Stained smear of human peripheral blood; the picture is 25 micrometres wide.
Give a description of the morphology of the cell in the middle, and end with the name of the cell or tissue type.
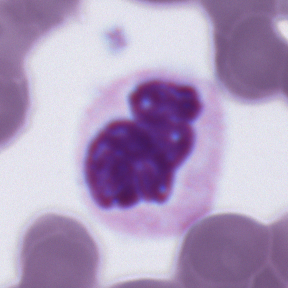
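This cell is round, with a smooth edge. Its chromatin is dark purple and coarsely clumped. A moderate rim of pale pink cytoplasm surrounds the nucleus, with a faint, fine pinkish granular texture. What we have is a segmented neutrophil.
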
